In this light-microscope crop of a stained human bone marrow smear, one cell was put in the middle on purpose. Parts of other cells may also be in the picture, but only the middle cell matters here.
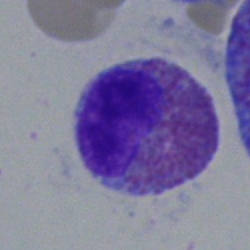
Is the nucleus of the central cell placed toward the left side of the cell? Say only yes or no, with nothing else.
Yes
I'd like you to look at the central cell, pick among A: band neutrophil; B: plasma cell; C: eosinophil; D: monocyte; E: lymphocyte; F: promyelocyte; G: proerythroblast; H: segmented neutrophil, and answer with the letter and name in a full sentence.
According to option C, which is correct, the cell in the middle is an eosinophil.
